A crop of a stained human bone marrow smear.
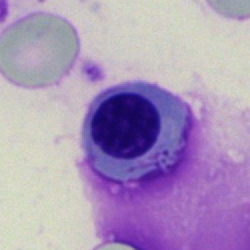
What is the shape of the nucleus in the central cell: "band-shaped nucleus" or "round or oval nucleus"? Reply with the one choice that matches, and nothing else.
Round or oval nucleus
